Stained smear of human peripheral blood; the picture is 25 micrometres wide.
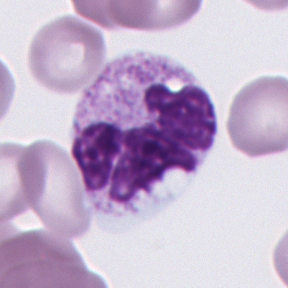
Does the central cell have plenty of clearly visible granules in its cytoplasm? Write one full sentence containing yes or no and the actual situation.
Yes, this cell has a cytoplasm with many visible granules.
